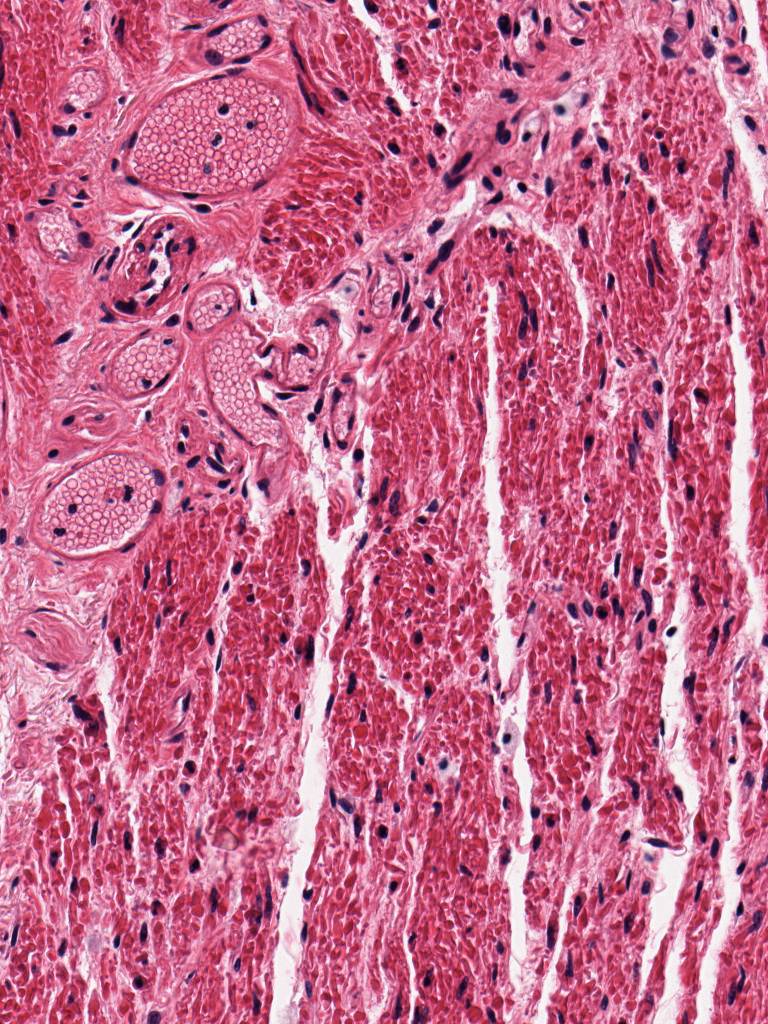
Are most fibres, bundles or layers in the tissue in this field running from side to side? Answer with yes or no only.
No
